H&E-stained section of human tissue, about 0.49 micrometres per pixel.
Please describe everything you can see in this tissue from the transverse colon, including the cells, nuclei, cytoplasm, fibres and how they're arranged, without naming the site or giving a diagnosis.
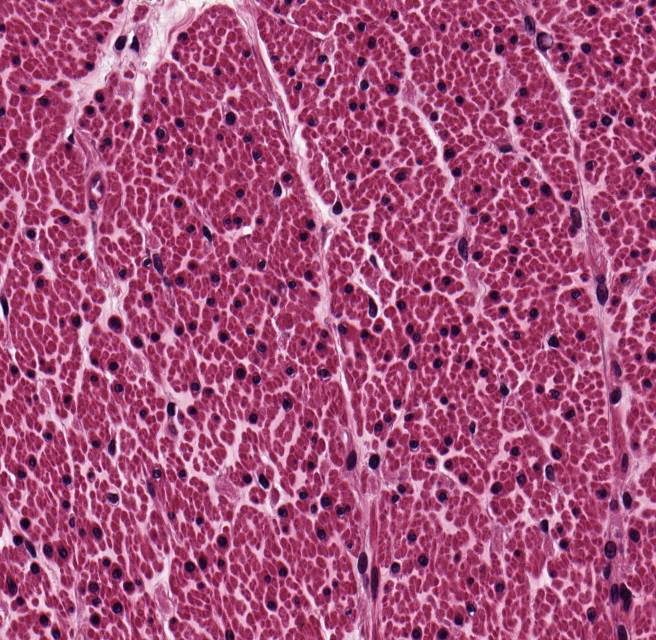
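Packing: dense eosinophilic cell profiles fill the whole field, grouped into bundles by thin pale septa. Cytoplasm: deep, even pinkish-red. Round nuclei: small, dark, evenly scattered throughout. Spindle nuclei: elongated, lying along the septa, clearest at the right side and lower centre.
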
